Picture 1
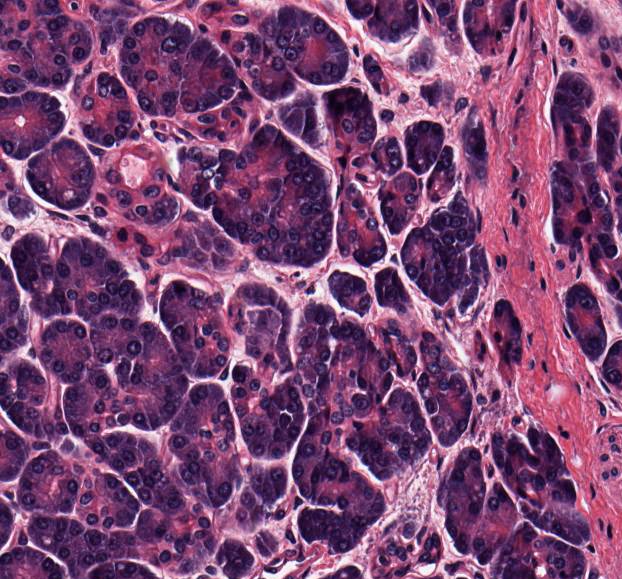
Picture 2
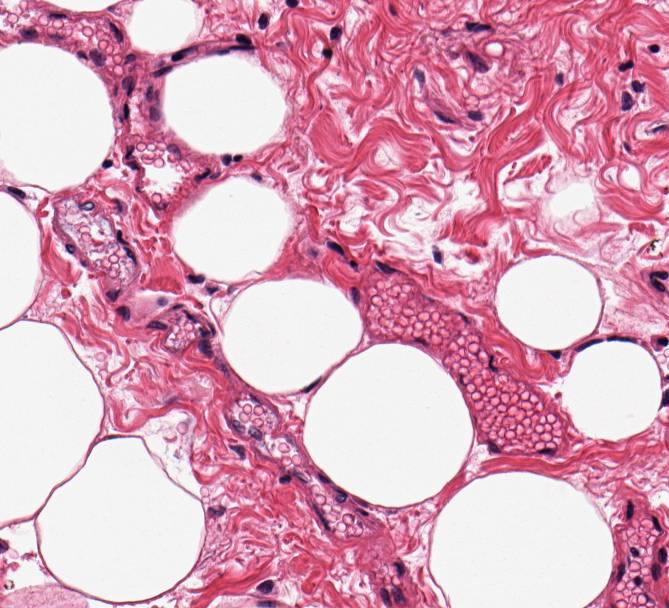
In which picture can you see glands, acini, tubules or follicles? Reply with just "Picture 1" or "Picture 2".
Picture 1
